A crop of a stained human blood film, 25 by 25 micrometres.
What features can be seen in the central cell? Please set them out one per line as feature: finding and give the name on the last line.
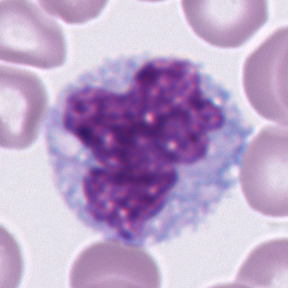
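Nucleus: irregular, folded, with several bulging lobes
Chromatin: lacy, then, not packed into dense dark clumps
Granules: only fine, faint ones, none coarse or coloured
Cytoplasm: pale grey-blue
Size: about 17 micrometres across
Nuclear area: about 60% of the cell's area
So then: monocyte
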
